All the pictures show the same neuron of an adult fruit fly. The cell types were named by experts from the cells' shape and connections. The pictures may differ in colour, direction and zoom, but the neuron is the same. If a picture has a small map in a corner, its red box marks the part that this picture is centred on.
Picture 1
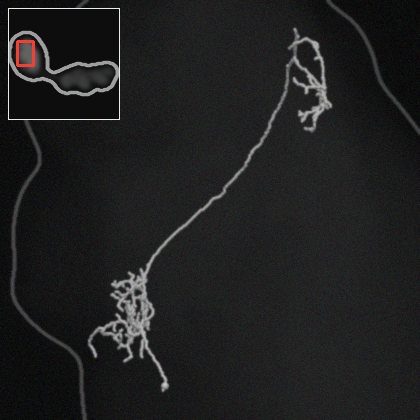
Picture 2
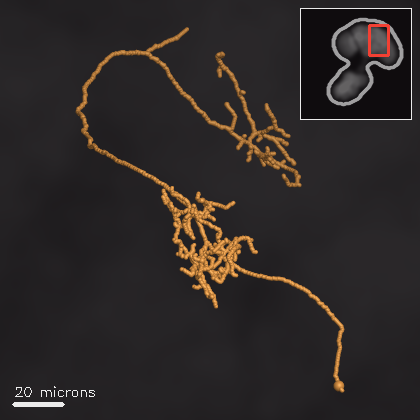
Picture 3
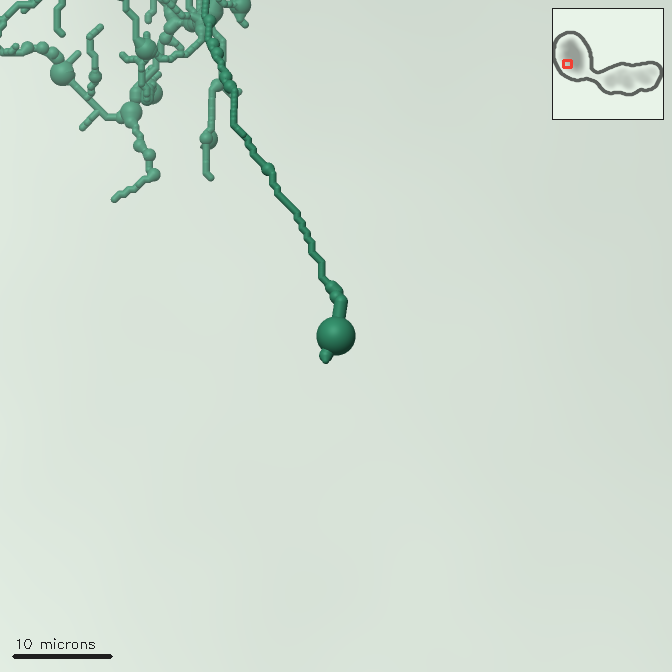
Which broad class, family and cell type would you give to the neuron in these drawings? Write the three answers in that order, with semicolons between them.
central-brain intrinsic neuron; hemilineage ALlv1; VP1m+VP2_lvPN2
